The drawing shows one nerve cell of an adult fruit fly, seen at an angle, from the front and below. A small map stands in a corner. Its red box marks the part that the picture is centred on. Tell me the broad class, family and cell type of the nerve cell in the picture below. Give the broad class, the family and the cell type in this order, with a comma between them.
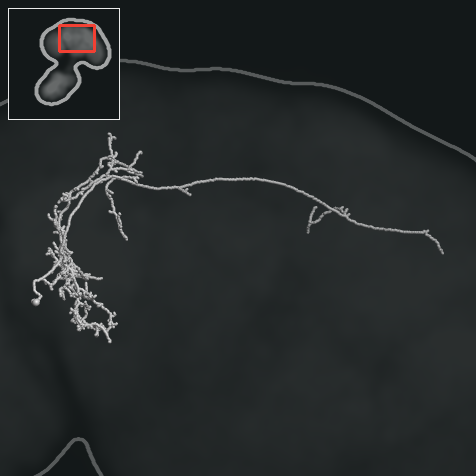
central-brain intrinsic neuron, hemilineage VLPl&p2_lateral, AVLP745m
